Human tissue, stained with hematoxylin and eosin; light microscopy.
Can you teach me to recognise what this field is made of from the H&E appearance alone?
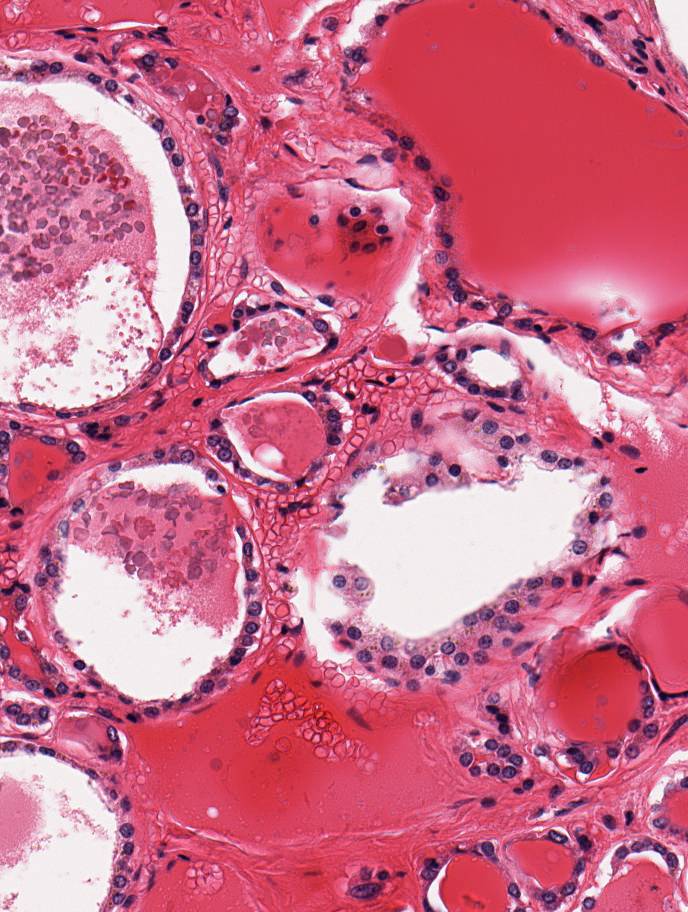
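This field mainly shows thyroid follicle. See how closely packed rounded follicles of varying size fill it, separated by thin septa.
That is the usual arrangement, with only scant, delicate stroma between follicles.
Each follicle is lined by a single layer of flattened to cuboidal cells with round, dark nuclei. Now look at the large follicle at the upper right, full of homogeneous deep pink material.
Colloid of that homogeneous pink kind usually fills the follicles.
Follicles at the upper left and middle left hold loose clusters of rounded cells in pale granular material.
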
